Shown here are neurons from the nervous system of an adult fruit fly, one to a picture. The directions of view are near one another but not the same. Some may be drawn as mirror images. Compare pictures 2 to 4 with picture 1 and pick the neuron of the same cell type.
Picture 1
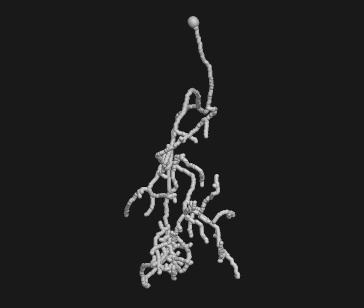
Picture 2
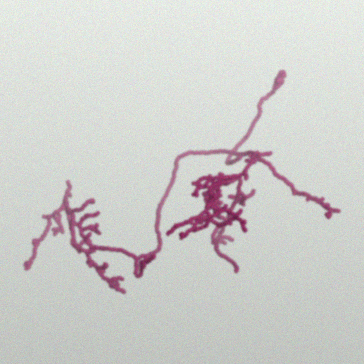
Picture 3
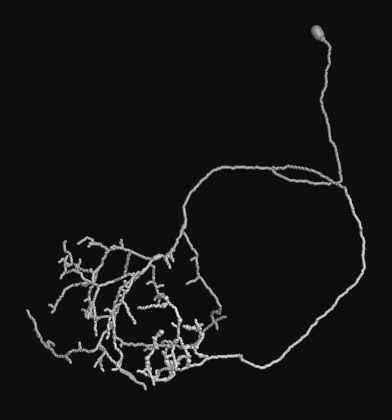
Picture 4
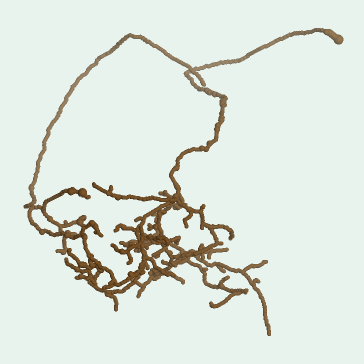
Picture 3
